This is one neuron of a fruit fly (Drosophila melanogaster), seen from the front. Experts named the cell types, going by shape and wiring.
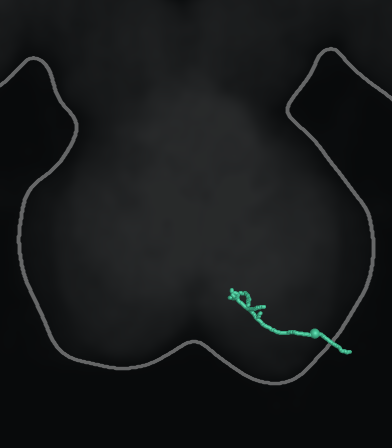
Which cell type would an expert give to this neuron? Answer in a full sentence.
The cell type is SNta41.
